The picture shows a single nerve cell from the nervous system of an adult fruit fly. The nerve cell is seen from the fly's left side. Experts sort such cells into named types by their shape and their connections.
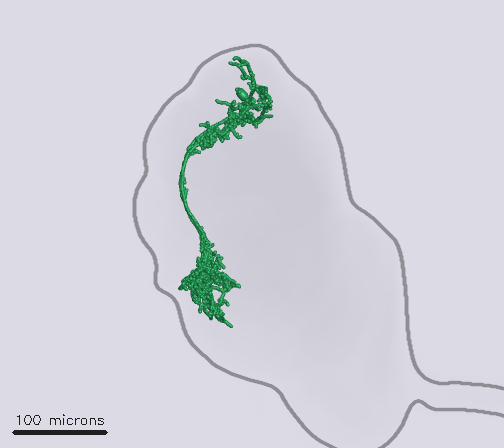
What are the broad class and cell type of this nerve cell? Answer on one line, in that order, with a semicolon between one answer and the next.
central-brain intrinsic neuron; PRW073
